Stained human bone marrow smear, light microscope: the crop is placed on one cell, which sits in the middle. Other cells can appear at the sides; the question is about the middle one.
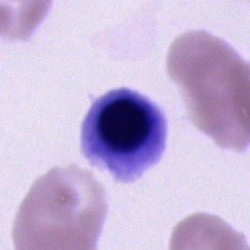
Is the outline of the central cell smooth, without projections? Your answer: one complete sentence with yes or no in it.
No, ragged or frayed parts, projections, blebs or tags interrupt the cell's outline.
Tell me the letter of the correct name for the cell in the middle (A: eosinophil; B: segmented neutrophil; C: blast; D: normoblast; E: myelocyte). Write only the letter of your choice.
D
